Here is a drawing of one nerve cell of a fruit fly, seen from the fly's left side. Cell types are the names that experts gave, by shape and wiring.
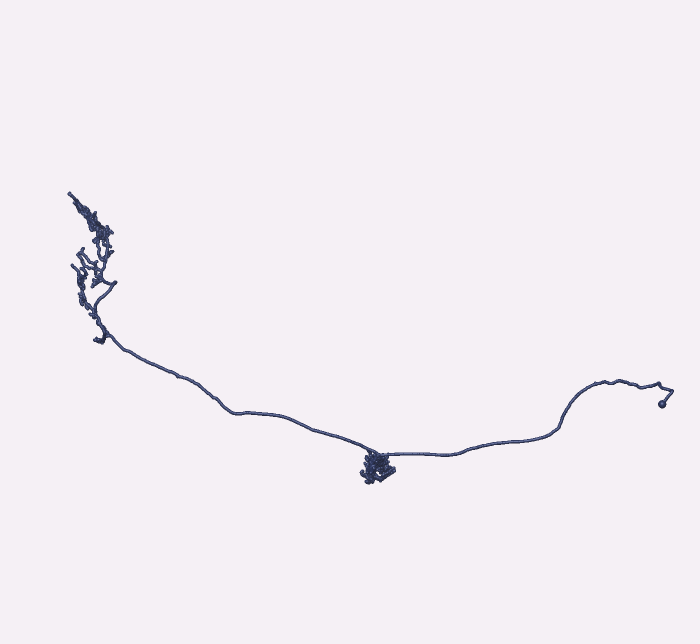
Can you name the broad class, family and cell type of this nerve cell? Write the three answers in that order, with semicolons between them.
ascending neuron; hemilineage 09B; AN09B017e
